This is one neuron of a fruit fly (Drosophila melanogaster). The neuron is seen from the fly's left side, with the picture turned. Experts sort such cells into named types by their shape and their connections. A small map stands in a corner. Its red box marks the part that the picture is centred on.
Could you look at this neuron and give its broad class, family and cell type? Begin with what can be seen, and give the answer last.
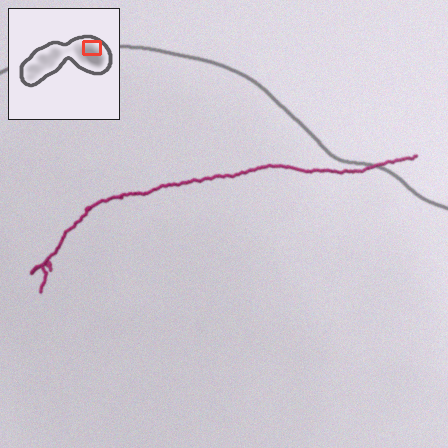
No cell body is drawn. There are a dozen or fewer branch ends. Its broad class is sensory neuron entering the brain. The name of its family is class mechanosensory. Its cell type is JO-CM.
